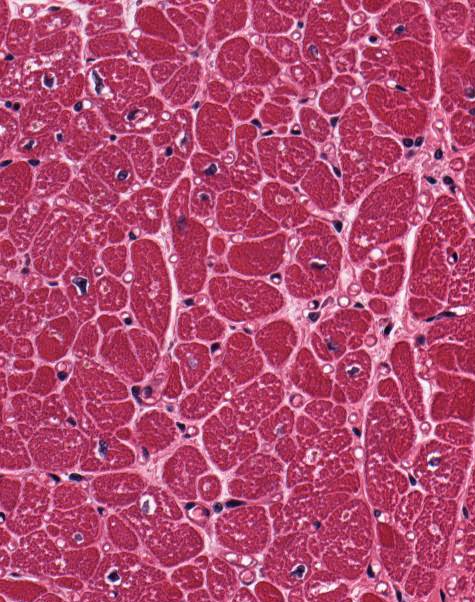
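Left ventricle of the heart, haematoxylin and eosin. Each fibre's cytoplasm is deep pink, finely speckled and broken by pale lines; where you catch a fibre nucleus, it sits centrally. Small dark nuclei are scattered through the spaces between fibres.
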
